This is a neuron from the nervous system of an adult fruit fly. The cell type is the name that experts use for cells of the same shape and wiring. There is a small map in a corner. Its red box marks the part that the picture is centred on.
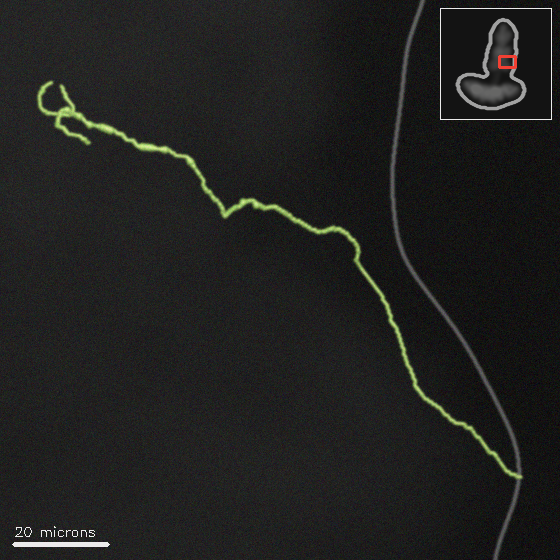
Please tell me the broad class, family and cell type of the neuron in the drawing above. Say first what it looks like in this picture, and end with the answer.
The drawing shows no cell body. From left to right in the picture it spans about 100 microns. There are a dozen or fewer branch ends. This is a sensory neuron entering the nerve cord. The name of its family is class gustatory. The cell type is WG1.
